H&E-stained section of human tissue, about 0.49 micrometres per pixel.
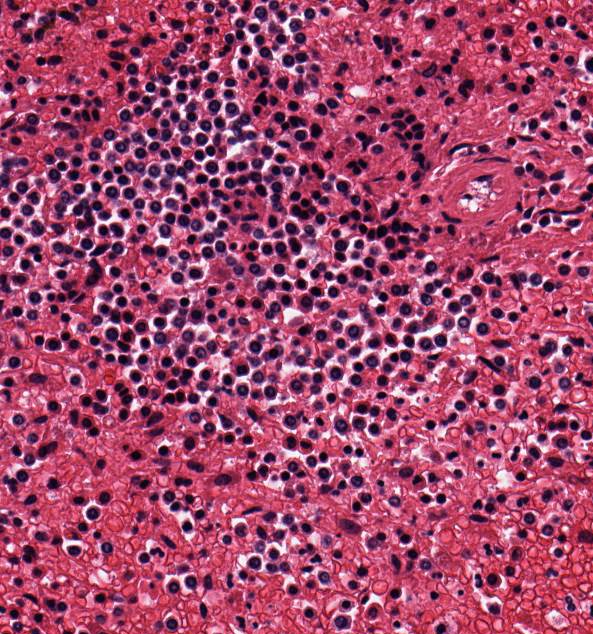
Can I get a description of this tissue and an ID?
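Starting with the centre and upper left: a dense sheet of small, dark, round nuclei. Many of these lymphocytes in the centre are ringed by a clear retraction halo. Around that sheet the tissue is pinker and crowded with red cells. In the upper right sits a small thick-walled arteriole with a narrow lumen. Nowhere do I find epithelium, glands or fat cells. This is spleen.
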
